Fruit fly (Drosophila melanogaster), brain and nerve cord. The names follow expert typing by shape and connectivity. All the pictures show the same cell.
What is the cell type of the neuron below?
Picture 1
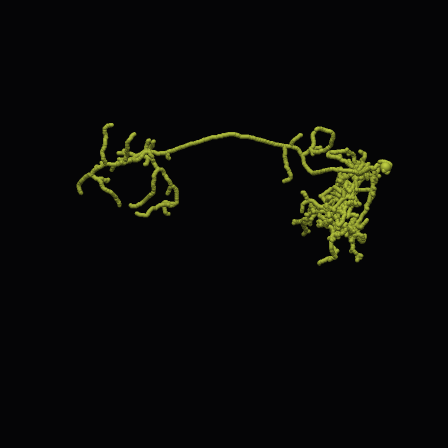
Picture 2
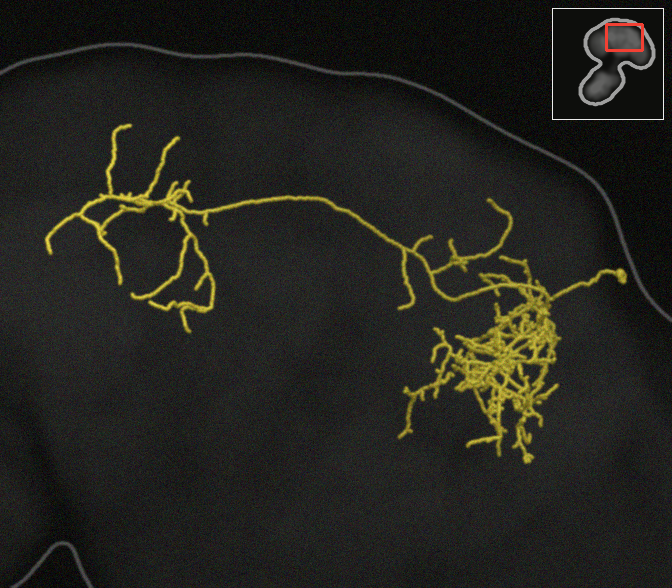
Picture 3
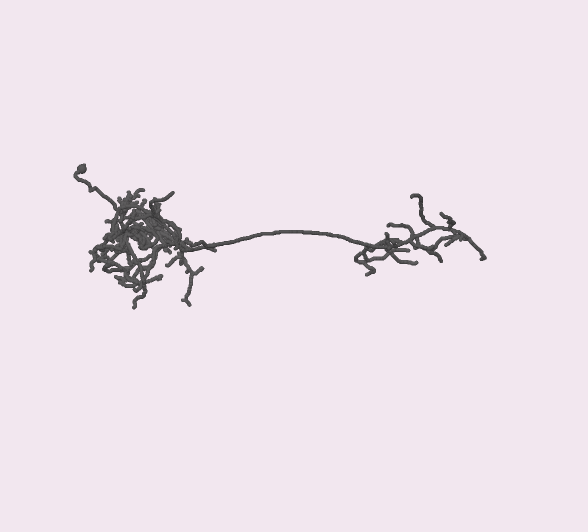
AVLP732m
